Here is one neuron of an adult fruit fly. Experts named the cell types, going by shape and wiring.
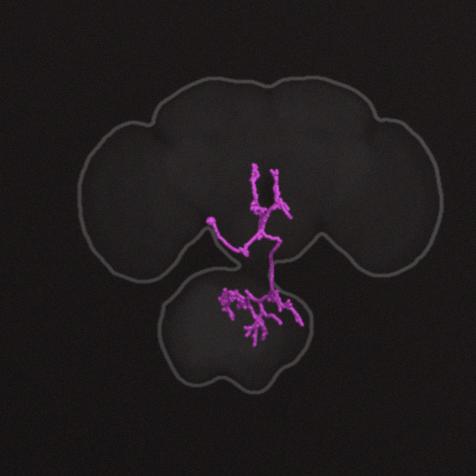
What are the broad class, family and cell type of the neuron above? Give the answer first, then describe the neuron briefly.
It is a descending neuron. Its family is hemilineage LB19. The cell type is DNg50. The cell body is in the middle of the picture. In this view it is taller than it is wide.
